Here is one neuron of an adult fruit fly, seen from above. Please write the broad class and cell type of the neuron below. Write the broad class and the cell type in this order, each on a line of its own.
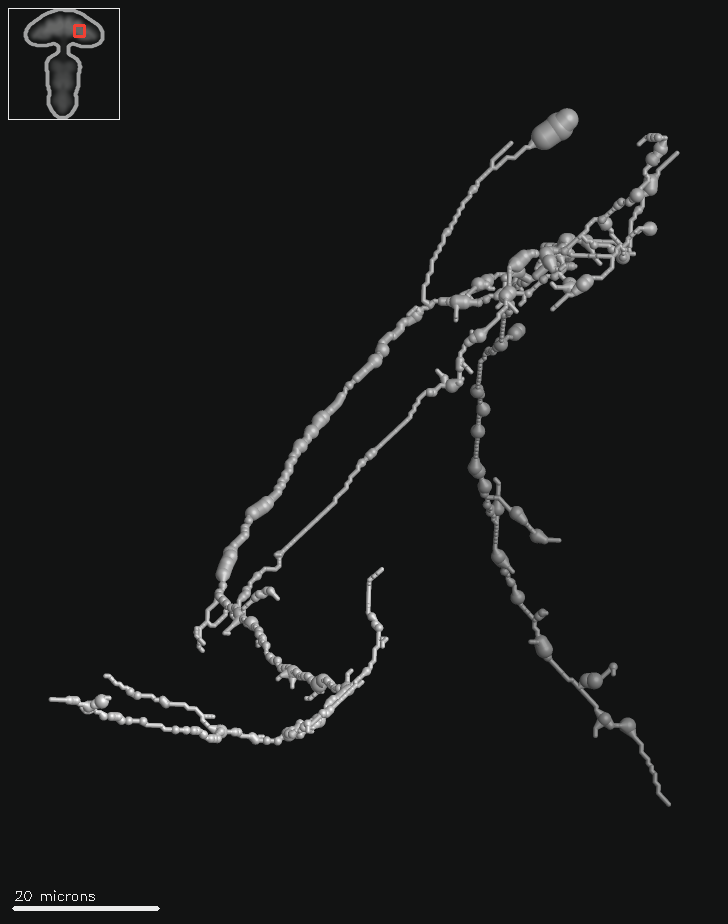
visual centrifugal neuron
aMe2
